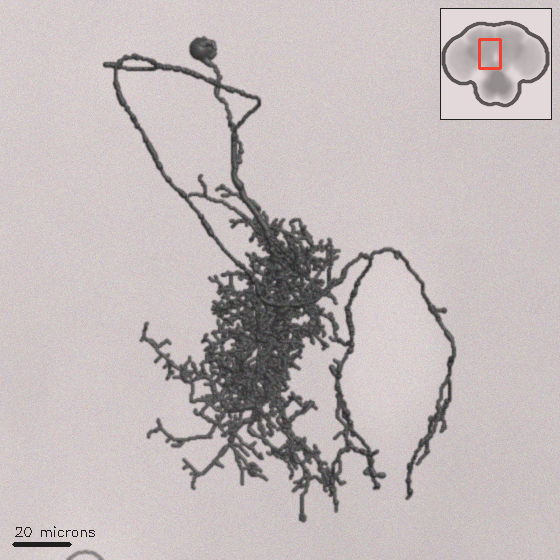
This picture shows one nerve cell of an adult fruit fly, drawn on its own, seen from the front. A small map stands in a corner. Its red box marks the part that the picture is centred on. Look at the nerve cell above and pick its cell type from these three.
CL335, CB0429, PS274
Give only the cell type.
PS274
